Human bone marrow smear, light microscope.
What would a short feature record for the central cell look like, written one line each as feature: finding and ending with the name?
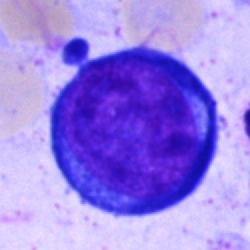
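Outline: round and smooth
Chromatin: finely stippled, not coarsely clumped
Cytoplasm: just a narrow rim around the nucleus
Cytoplasm stain: deep blue
Name: proerythroblast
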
